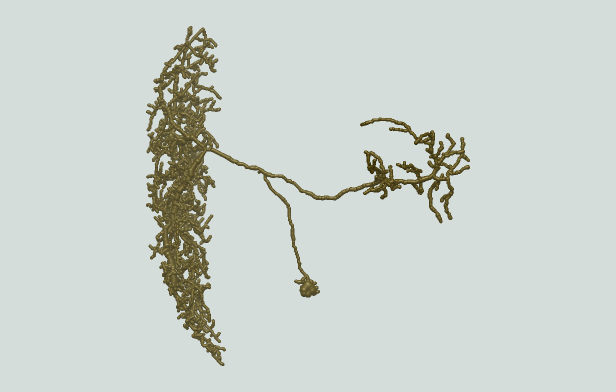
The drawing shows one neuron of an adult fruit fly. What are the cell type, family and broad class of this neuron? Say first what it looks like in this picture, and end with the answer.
Its cell body lies at the bottom of the picture. Dozens of branch ends can be seen. It is of cell type LC31b. The family is LC. It is a visual projection neuron.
